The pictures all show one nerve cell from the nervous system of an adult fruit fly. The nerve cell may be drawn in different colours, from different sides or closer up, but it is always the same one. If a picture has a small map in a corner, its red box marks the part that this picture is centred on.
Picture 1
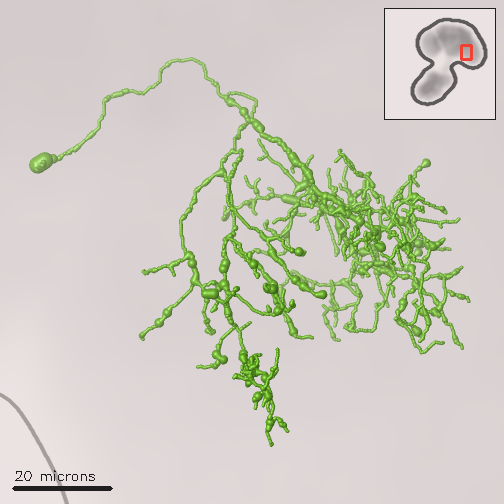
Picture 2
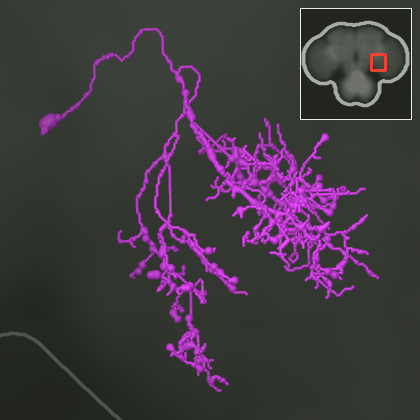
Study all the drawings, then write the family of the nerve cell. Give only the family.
Li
